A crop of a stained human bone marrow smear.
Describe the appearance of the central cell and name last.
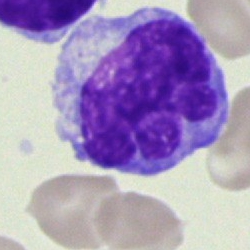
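Hmm, the outline is roughly round, though the edge is slightly uneven. The cytoplasm looks pale greyish blue, and it is widest on the left side. I see no coarse purple or orange granules in it. This is a monocyte.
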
